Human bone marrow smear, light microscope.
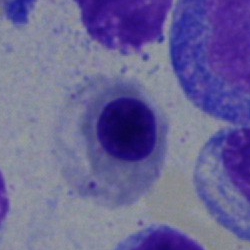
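Erythroblast, the central cell in this stained human bone marrow smear. Its outline is an oval, longer from top to bottom than from side to side. The chromatin is dense and stains very dark purple throughout the nucleus, and no nucleoli can be seen. The cytoplasm is a pale grey-blue.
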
